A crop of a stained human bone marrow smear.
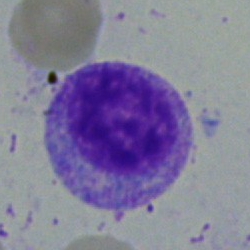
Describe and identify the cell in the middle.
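Nucleus placed toward top of cell; wider band of cytoplasm beneath it. Chromatin mottled: darker purple clumps between paler patches. Cytoplasm pale lilac-blue, fine purple granules scattered throughout. Identification: myelocyte.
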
